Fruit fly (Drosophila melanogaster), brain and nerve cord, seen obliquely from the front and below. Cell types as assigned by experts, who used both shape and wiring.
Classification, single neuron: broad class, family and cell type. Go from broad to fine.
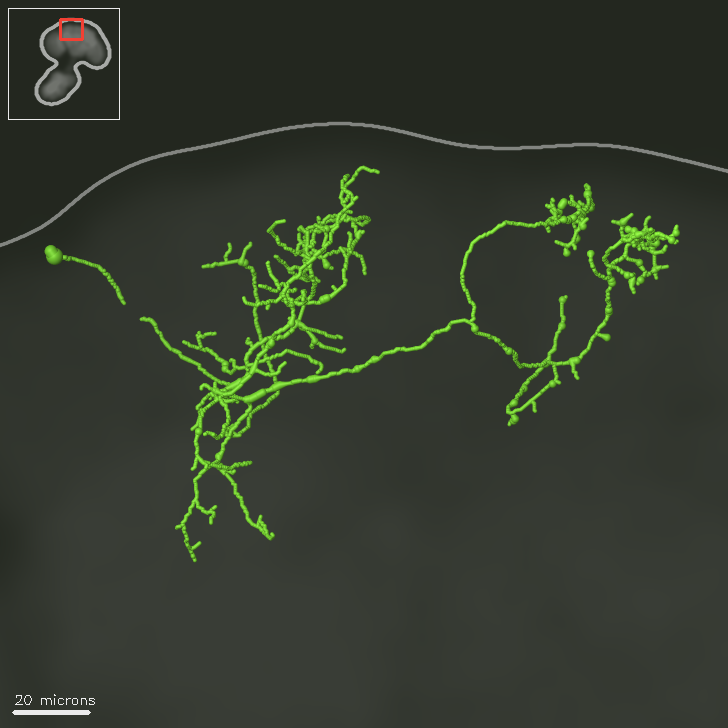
central-brain intrinsic neuron; hemilineage VLPd&p1_posterior; SMP283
